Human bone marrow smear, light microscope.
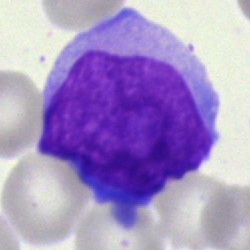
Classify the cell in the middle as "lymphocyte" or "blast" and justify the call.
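Blast, not lymphocyte. First, the nucleus: large, irregular in shape, and filling most of the cell. Next, the cytoplasm: its widest band lies above the nucleus and is pale blue there, while along the lower edge it is a deeper blue. Last, the margin: a single blunt bleb of blue cytoplasm projects from the bottom of the cell.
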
